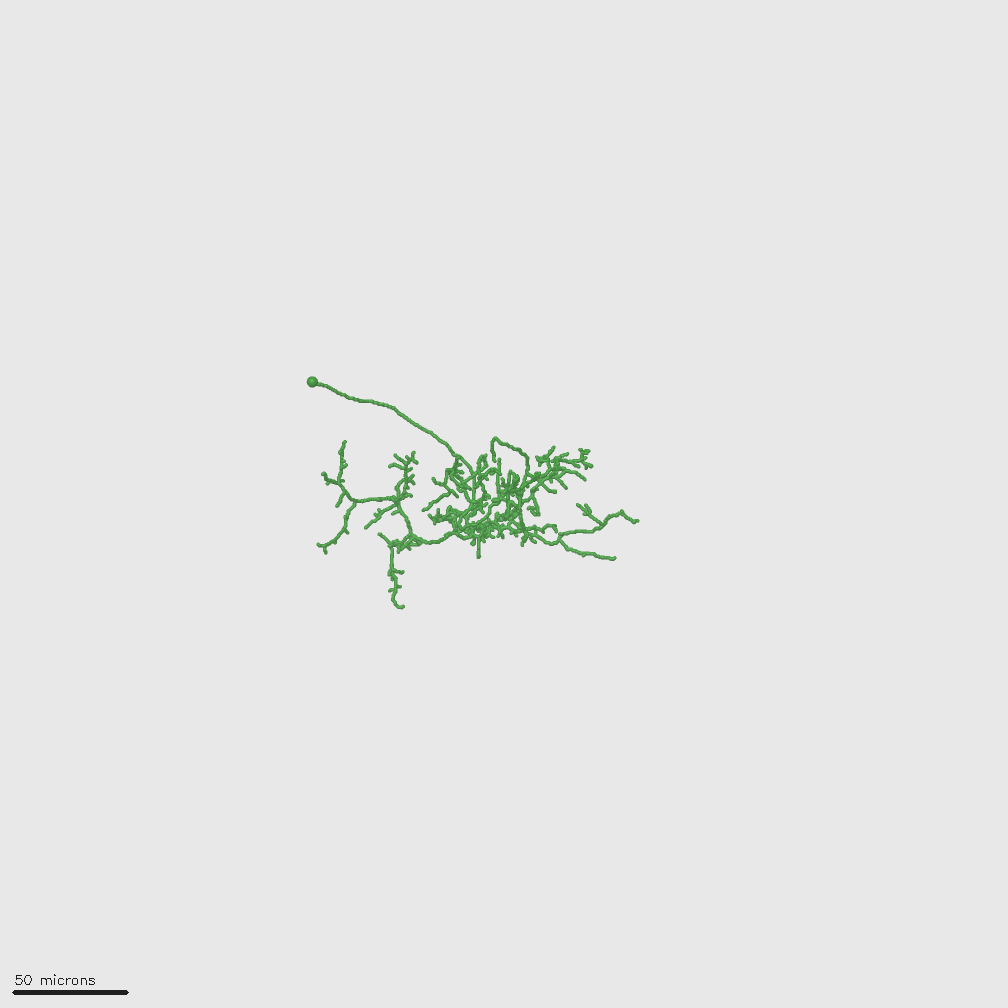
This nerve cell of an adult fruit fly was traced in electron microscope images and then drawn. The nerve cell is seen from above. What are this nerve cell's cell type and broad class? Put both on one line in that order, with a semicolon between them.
GNG192; central-brain intrinsic neuron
